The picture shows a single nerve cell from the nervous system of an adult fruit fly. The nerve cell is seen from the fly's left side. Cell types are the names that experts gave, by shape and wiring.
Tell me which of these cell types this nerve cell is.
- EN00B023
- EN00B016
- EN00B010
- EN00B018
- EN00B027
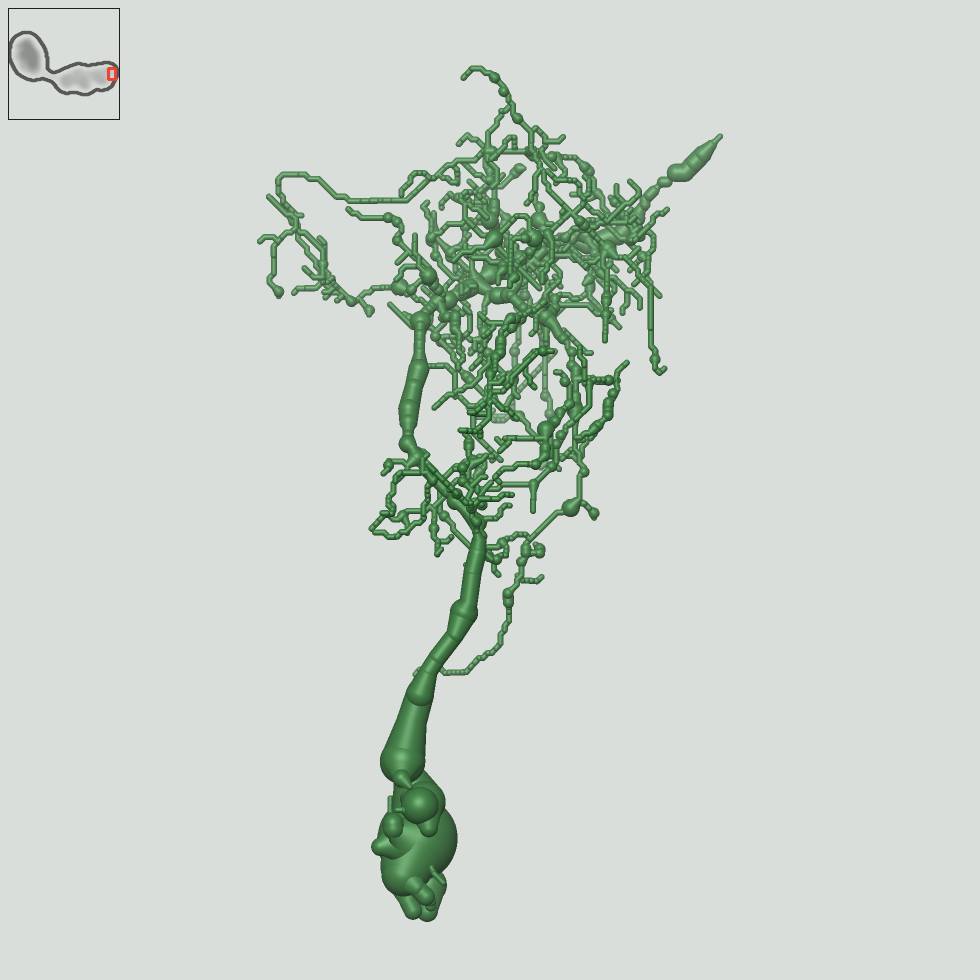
EN00B027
